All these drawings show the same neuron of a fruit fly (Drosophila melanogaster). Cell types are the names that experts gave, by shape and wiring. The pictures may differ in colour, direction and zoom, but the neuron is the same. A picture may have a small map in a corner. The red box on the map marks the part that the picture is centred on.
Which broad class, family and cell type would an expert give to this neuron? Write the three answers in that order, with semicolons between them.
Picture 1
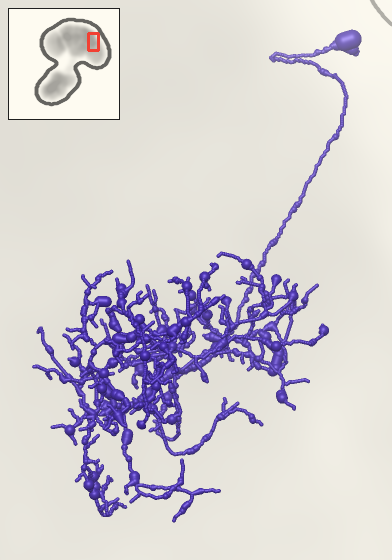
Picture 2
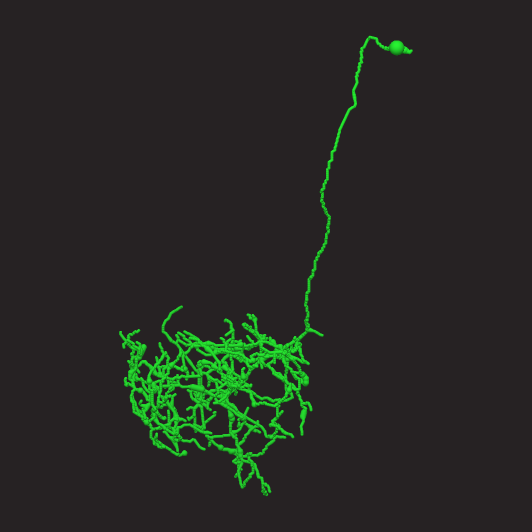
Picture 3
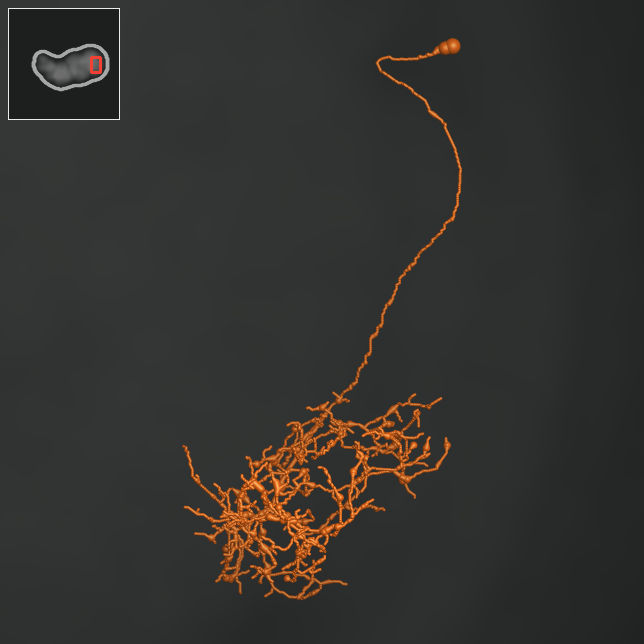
central-brain intrinsic neuron; hemilineage VLPl4_anterior; AVLP423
